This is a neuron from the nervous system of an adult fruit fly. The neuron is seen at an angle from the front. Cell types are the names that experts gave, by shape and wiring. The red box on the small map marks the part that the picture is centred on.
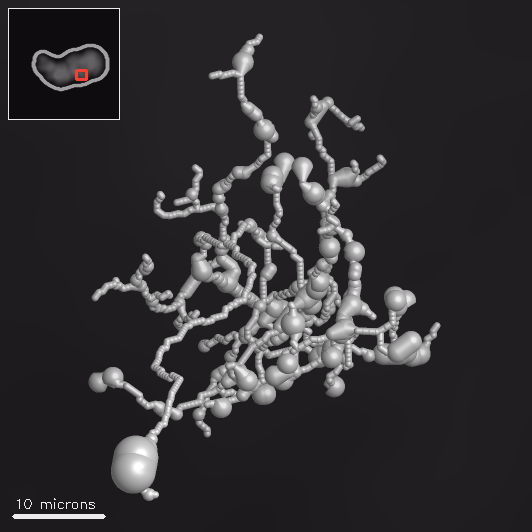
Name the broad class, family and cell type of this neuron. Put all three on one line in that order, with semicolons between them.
central-brain intrinsic neuron; hemilineage TRdl_b; GNG443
